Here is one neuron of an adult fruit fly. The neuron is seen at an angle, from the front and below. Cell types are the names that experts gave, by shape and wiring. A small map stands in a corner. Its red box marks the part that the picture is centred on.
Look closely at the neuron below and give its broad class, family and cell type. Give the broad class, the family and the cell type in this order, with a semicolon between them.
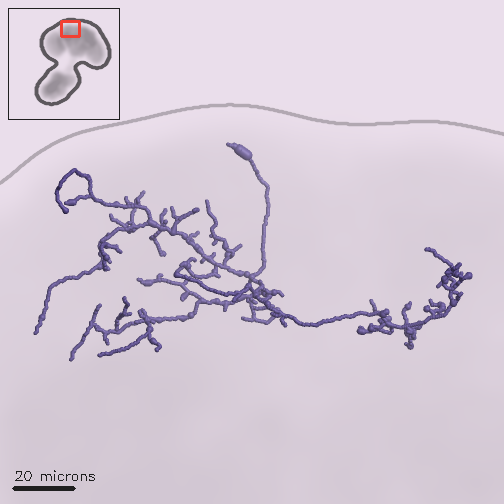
central-brain intrinsic neuron; hemilineage CLp1; SLP402_b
